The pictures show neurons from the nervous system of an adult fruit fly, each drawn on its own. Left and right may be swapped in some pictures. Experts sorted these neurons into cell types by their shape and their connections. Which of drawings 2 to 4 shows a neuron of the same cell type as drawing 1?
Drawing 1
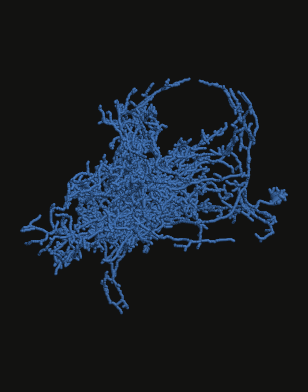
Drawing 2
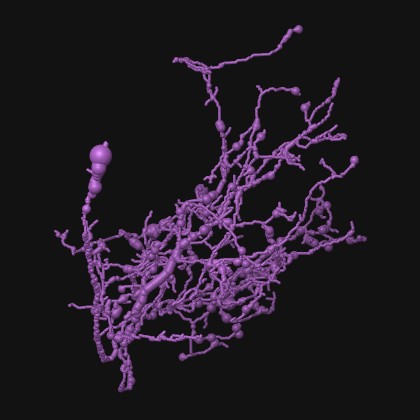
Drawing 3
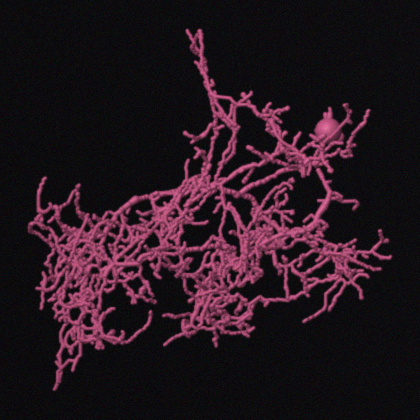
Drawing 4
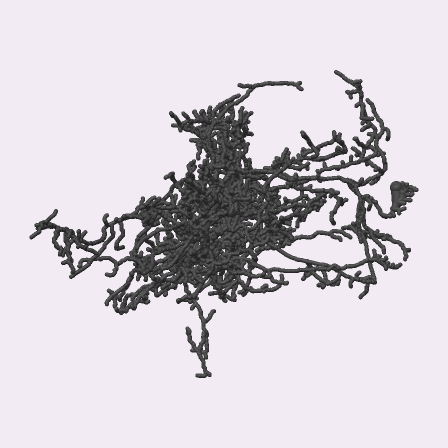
4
